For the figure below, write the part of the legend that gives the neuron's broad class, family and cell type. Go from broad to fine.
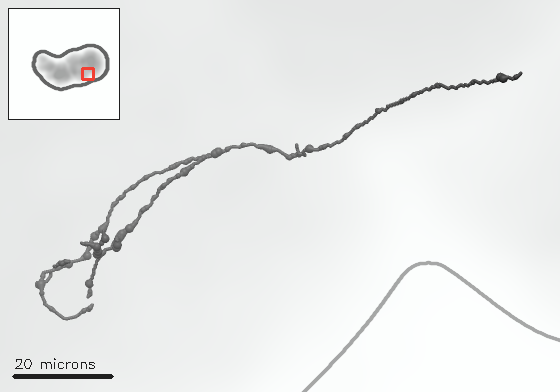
sensory neuron entering the brain; class mechanosensory; JO-FV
